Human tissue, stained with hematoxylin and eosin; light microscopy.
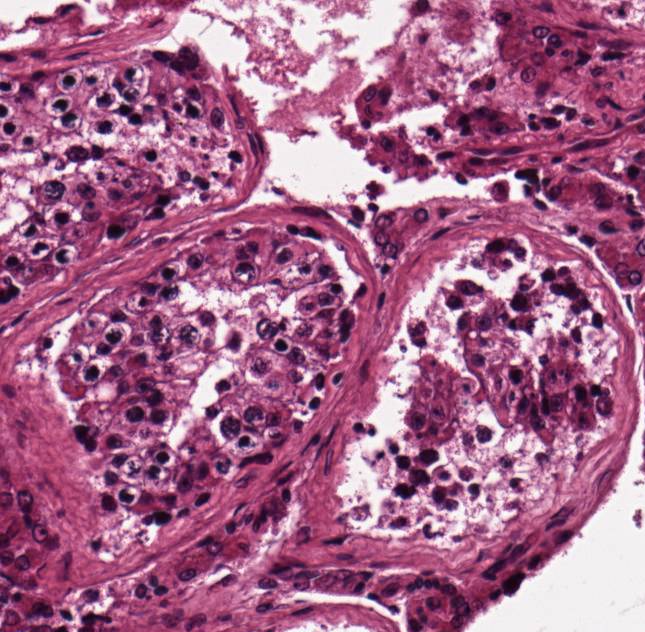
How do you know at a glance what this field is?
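You are looking at seminiferous tubule. Notice the cell-filled rounded tubular cross-sections: two whole, centre and lower half, parts of others along the top.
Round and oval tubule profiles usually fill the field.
Each has a thick, pink, layered fibrous wall holding flattened spindle-shaped nuclei. In the left central one, many cells have round dark nuclei ringed by clear, pale cytoplasm.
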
